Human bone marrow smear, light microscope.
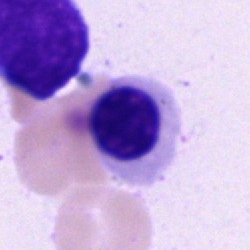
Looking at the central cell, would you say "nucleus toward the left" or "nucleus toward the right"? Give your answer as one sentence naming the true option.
It is to the right of the nucleus that most cytoplasm is found.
